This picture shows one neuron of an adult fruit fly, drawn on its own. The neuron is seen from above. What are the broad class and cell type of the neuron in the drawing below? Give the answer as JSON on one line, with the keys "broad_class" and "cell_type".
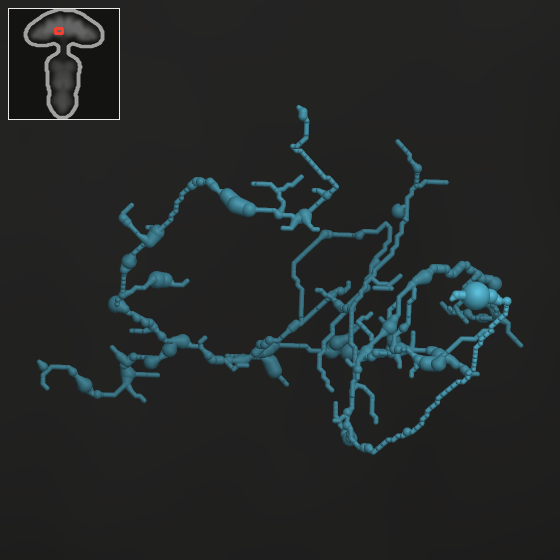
{"broad_class": "central-brain intrinsic neuron", "cell_type": "CB1844"}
